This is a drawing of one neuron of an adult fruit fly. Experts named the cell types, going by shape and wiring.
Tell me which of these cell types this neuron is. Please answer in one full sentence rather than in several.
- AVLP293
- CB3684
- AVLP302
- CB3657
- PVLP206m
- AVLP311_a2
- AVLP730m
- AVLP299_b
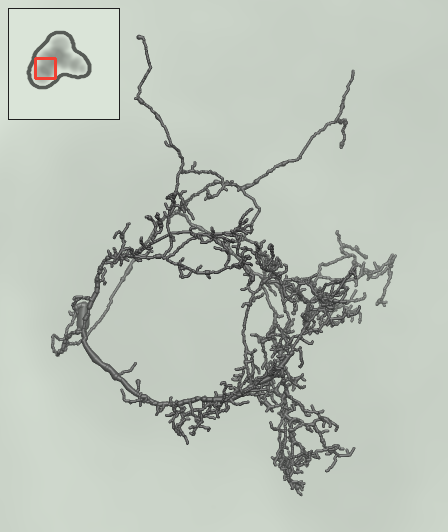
This neuron is assigned to the cell type PVLP206m.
